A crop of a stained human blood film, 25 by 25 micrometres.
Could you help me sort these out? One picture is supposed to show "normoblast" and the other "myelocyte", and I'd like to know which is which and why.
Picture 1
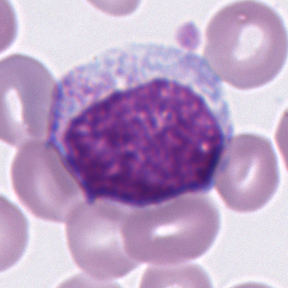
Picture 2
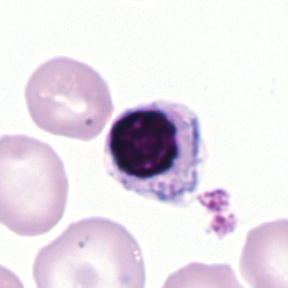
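In this pair, picture 1 is the myelocyte and picture 2 the normoblast. Nucleus position: in the myelocyte it lies toward the bottom of the cell, in the normoblast toward the upper left. Nucleus share of the cell: about 70% of the cell's area in the myelocyte, about 50% in the normoblast. The normoblast's nucleus is a single mass without lobes or indentation, round in outline, about 6 micrometres across in a cell about 9 micrometres across.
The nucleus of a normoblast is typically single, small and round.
Its chromatin is dense, dark purple and coarsely clumped.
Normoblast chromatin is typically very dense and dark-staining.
Nucleoli: no clearly outlined nucleolus is seen in the myelocyte, and none can be seen in the normoblast.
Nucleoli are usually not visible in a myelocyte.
Granules: fine reddish-purple granules are scattered through the myelocyte's cytoplasm, whereas the normoblast's pale greyish lilac cytoplasm holds no coarse coloured granules.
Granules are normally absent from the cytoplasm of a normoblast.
Cell margin: the myelocyte's outline is rounded and bears no hair-like projections, while the normoblast's margin is slightly ragged on its right side. Just outside the myelocyte's upper right edge lies a small purple platelet.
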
